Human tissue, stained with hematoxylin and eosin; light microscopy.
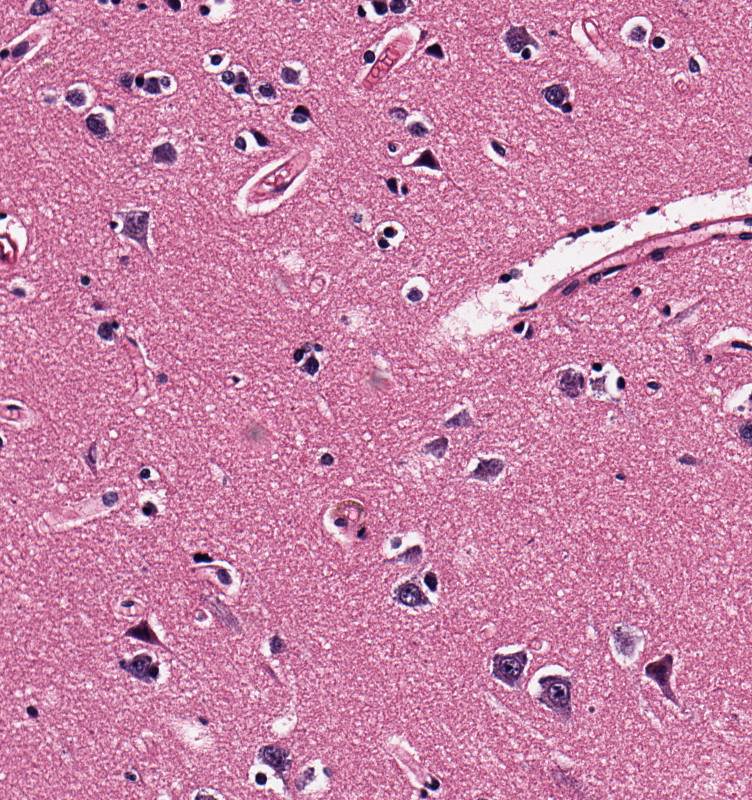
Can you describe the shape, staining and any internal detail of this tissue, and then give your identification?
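The field is a finely granular, pink fibrillary background containing scattered cells, without epithelium or glands. Neurons with angular, triangular cell bodies and purple cytoplasm are scattered throughout, several in the lower half; larger ones there have round, pale nuclei with a distinct dark nucleolus. Many small, round, dark nuclei lie singly between the neurons. This is cerebral cortex.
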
